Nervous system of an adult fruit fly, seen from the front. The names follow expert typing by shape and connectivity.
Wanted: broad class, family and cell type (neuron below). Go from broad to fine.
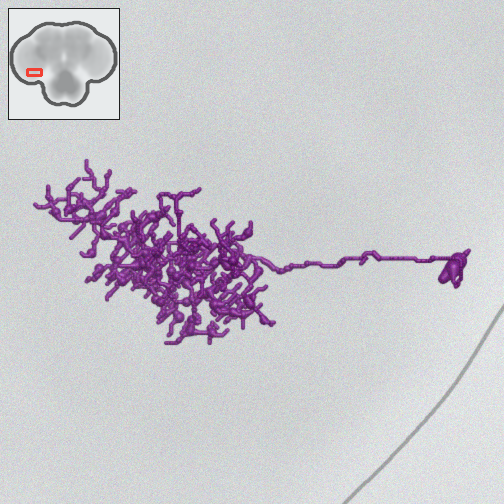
optic-lobe intrinsic neuron; Pm; Pm1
